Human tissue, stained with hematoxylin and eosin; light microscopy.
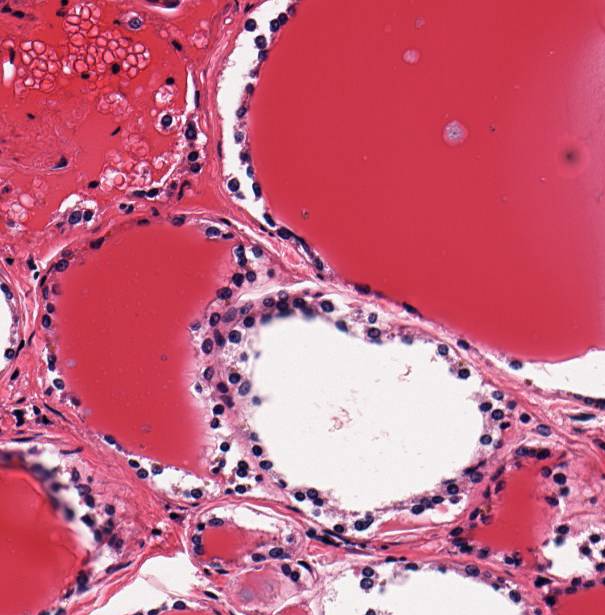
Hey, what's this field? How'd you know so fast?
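Answer: thyroid follicle. Rounded follicles of varying size lie close together, most filled with smooth, homogeneous, deep pink colloid, and each is lined by a single layer of low cuboidal to flattened epithelial cells.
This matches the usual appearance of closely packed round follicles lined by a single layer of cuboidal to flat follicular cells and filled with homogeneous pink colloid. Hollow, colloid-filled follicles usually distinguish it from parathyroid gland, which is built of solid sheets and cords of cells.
The largest colloid-filled follicle is in the upper right.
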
